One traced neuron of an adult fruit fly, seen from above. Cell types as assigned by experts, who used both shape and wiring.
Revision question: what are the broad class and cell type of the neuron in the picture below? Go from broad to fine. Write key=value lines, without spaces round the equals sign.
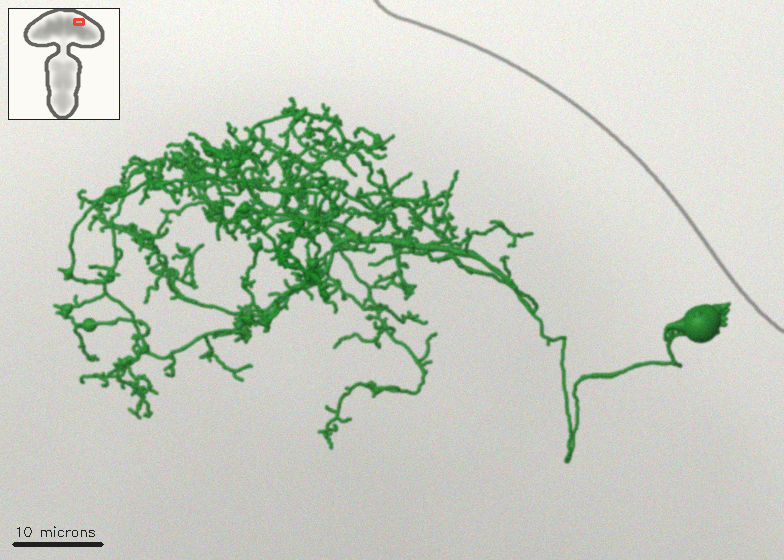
broad_class=central-brain intrinsic neuron
cell_type=CB2404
